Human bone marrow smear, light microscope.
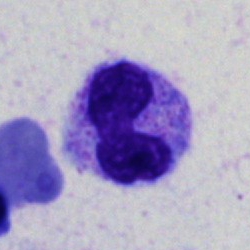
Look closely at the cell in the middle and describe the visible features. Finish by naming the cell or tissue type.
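Roughly round in outline, the cell has a nucleus of dense, dark purple chromatin, with no nucleoli to be seen. Its cytoplasm contains no vacuoles. It is a band neutrophil.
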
